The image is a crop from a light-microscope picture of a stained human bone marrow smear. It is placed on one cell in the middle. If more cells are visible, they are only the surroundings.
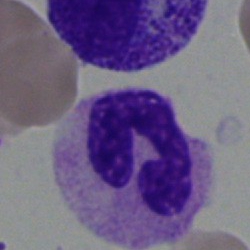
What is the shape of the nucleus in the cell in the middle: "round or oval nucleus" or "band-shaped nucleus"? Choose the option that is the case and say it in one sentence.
There is a curved, band-shaped nucleus without separate lobes in this cell.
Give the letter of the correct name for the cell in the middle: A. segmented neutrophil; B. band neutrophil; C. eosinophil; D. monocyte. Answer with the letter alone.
A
